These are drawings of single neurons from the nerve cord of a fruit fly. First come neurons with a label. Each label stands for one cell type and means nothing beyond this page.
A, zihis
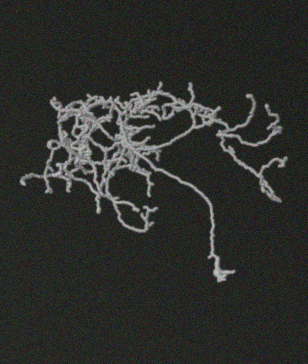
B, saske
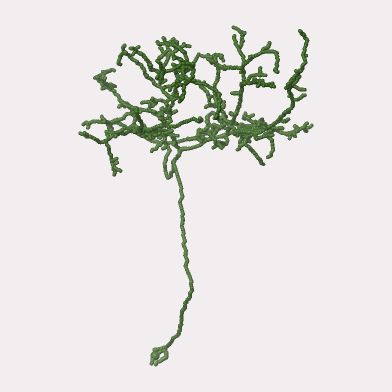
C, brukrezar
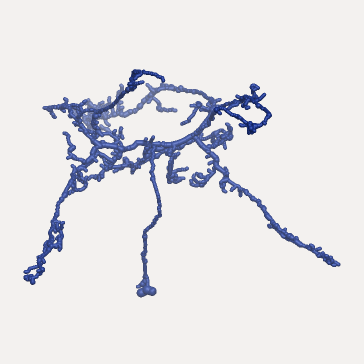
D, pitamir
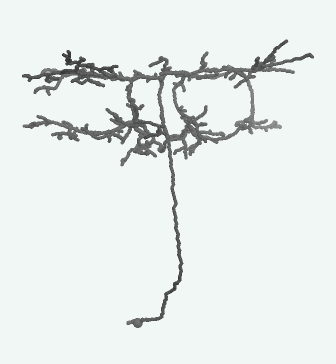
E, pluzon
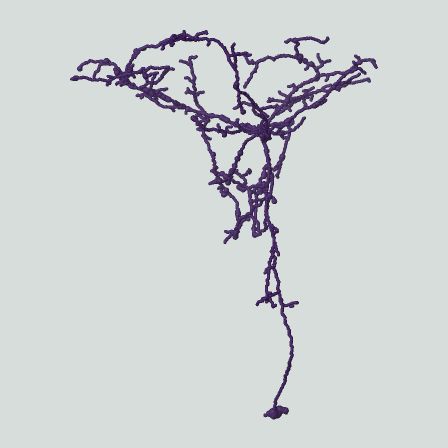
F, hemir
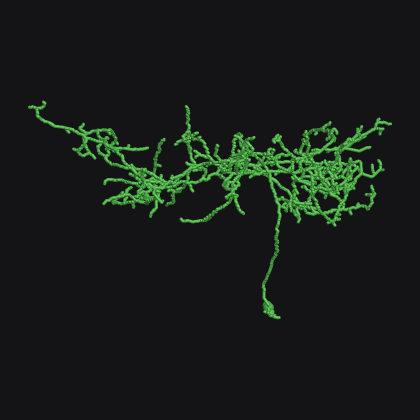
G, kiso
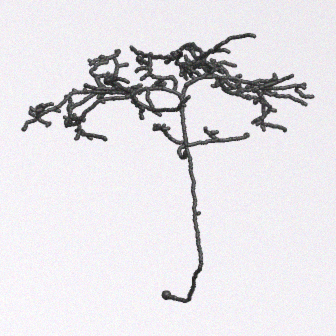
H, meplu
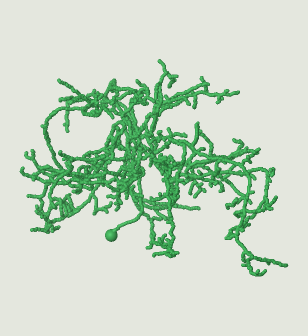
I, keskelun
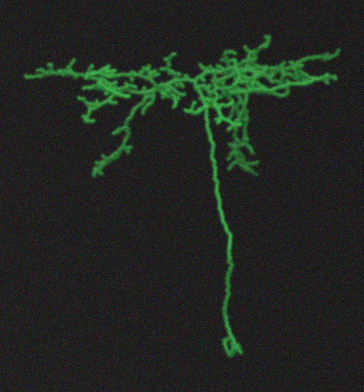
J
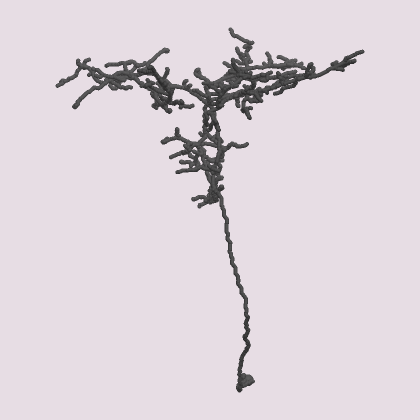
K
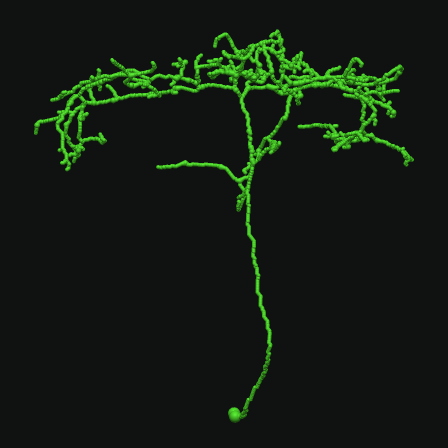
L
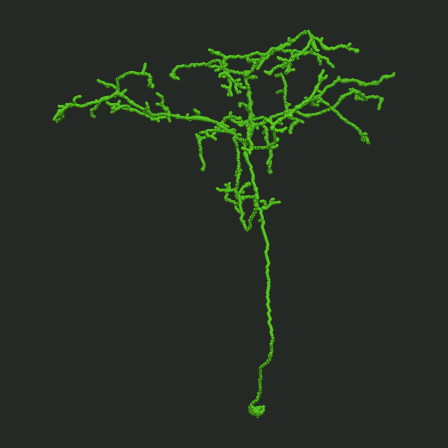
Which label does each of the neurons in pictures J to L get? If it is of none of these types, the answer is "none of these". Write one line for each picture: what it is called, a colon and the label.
J: pluzon
K: kiso
L: pluzon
